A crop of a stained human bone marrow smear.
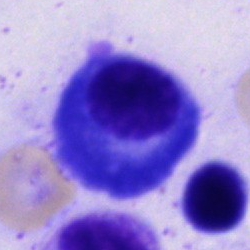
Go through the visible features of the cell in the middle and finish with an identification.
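First, position: the nucleus sits off-centre, shifted toward the upper part of the cell. Second, cytoplasm: there is plenty of it, and it stains deep blue. Third, a paler band of cytoplasm runs just beneath the nucleus. Fourth, outline: one small pale purple bulge juts from the top edge of the cell. Conclusion: plasma cell.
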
